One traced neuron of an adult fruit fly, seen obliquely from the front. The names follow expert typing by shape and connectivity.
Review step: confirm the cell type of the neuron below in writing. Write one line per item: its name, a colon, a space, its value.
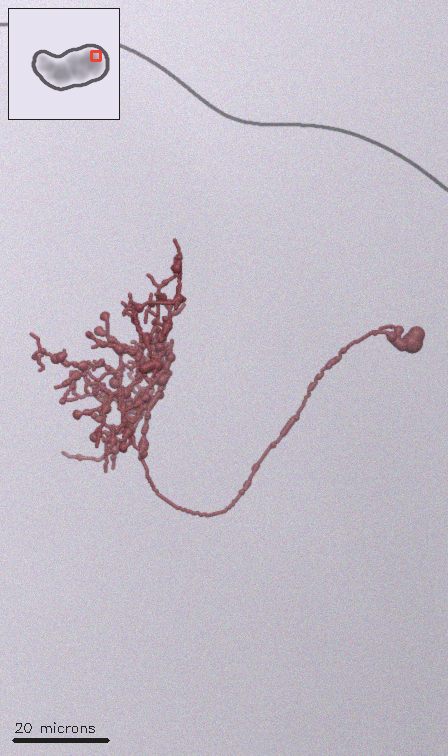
cell type: LHAV4a4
